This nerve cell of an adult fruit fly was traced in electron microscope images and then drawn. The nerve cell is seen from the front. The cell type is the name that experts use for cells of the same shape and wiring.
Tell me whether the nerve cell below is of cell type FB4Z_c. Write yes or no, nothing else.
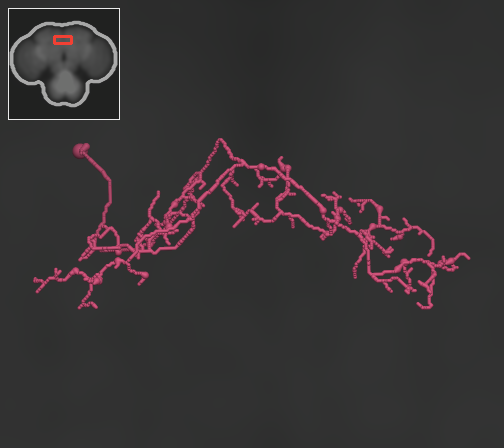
no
